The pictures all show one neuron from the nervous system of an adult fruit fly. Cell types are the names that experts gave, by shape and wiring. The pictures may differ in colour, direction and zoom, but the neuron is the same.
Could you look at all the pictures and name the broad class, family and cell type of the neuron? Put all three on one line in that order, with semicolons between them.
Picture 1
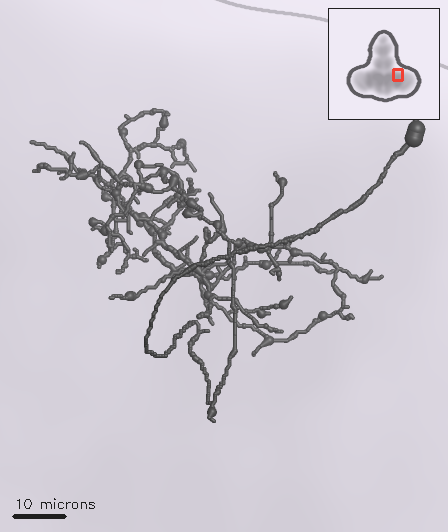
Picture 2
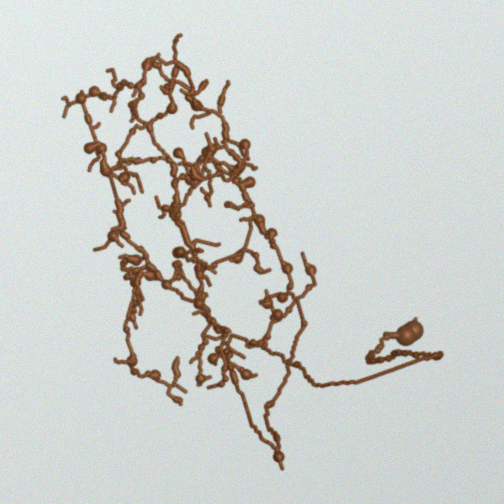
central-brain intrinsic neuron; hemilineage VPNp&v1_posterior; LHPV2a3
